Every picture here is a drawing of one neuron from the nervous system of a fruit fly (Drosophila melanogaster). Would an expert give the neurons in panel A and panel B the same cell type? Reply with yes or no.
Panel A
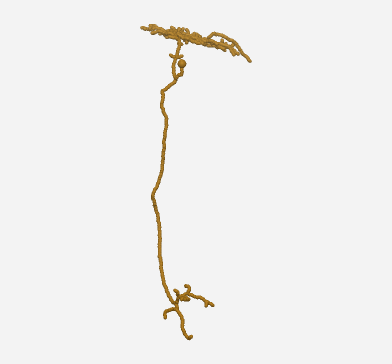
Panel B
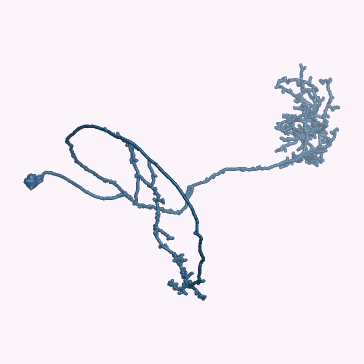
no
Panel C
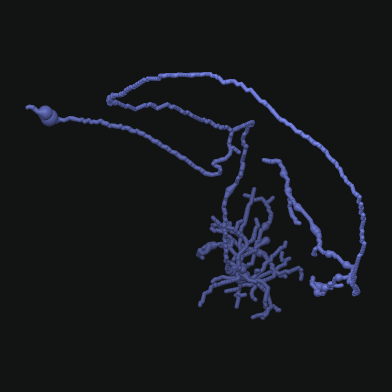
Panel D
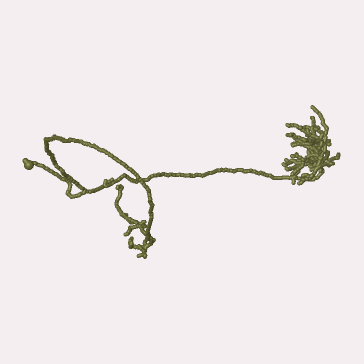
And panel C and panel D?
yes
